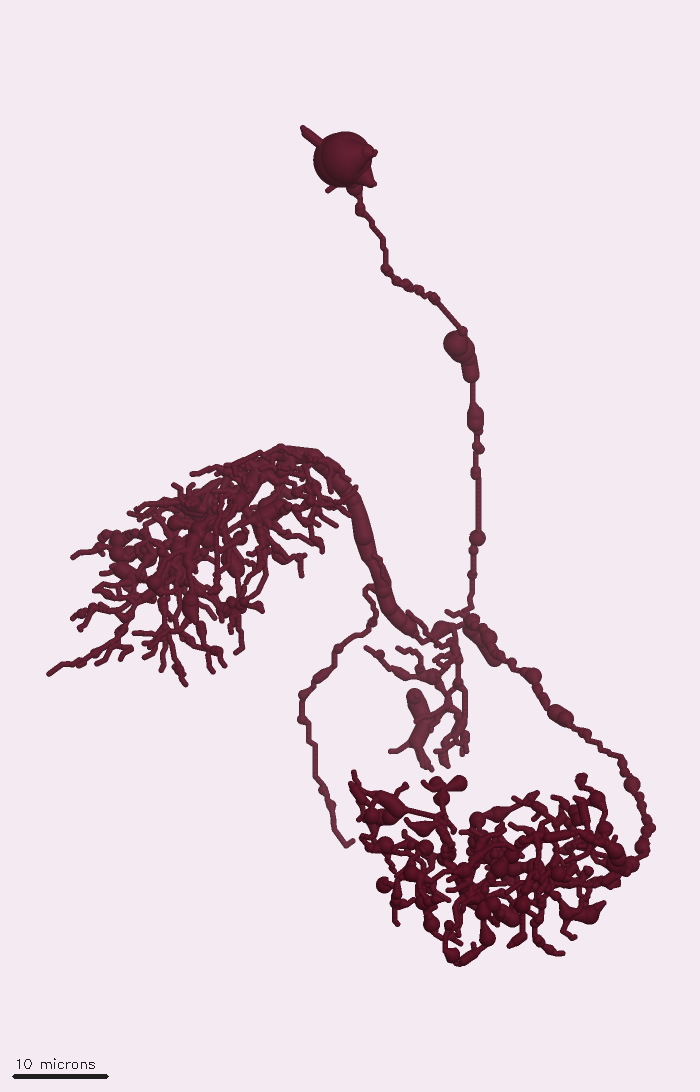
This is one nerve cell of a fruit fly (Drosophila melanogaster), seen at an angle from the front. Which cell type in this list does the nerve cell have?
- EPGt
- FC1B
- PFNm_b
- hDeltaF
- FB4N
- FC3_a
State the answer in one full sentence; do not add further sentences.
This nerve cell belongs to the cell type hDeltaF.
